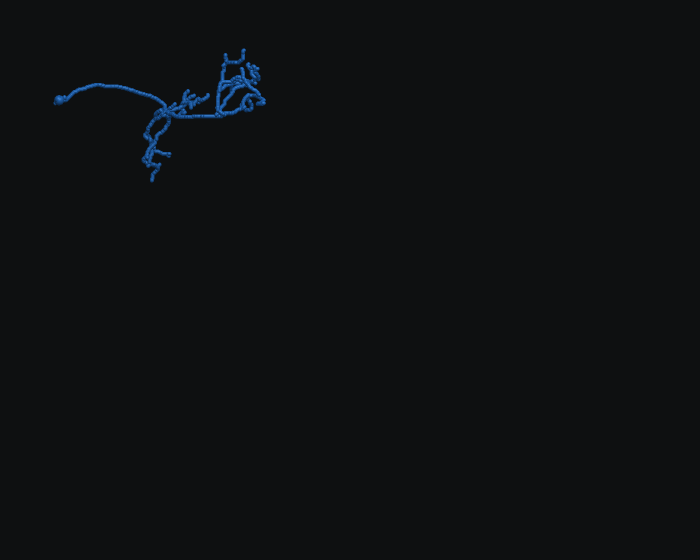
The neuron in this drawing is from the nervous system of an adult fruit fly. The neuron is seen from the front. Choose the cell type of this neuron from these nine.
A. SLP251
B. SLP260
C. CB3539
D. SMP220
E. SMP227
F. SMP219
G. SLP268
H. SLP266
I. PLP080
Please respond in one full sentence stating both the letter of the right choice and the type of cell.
The neuron is typed SLP266, per option H.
